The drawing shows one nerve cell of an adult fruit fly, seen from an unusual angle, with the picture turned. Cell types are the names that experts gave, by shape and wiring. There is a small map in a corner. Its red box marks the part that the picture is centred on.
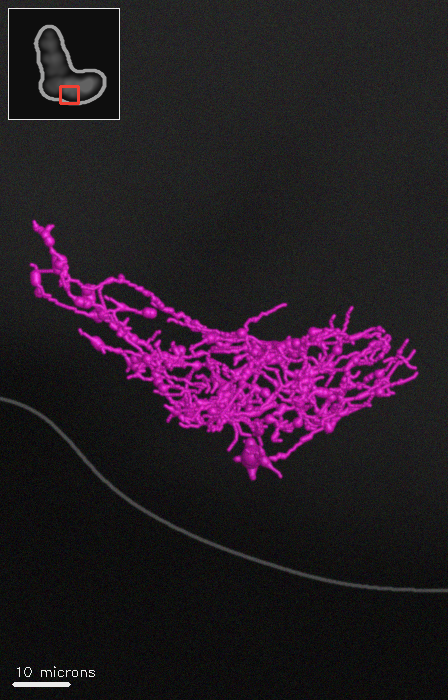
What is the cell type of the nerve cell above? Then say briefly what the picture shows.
It is of cell type GNG228. This is a central-brain intrinsic neuron. From left to right in the picture it spans about 70 microns. The picture shows dozens of branch ends.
